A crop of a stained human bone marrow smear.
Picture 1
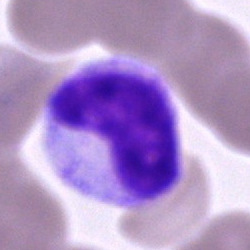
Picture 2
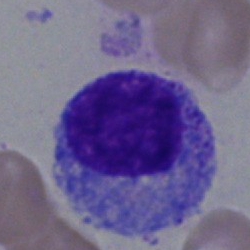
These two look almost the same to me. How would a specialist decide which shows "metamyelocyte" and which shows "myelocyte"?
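A metamyelocyte appears in picture 1 and a myelocyte in picture 2. The metamyelocyte's nucleus is curved, with an indentation facing the lower left, and fills the upper and right parts of the cell; the myelocyte's nucleus lies toward the top, with most of the cytoplasm below it.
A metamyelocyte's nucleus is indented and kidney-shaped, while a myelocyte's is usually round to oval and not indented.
Chromatin is deep purple with darker clumped patches in the metamyelocyte and dense deep purple in the myelocyte.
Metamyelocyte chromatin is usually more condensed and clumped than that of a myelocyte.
The metamyelocyte's cytoplasm is pale lilac-blue and lies in the lower left; the myelocyte's is pale blue-lilac and crowded with purple-blue granules.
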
